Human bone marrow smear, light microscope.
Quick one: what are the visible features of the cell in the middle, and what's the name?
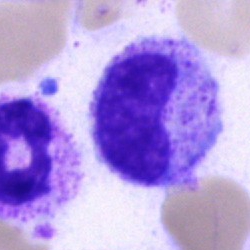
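Notice how the nucleus is indented on its right side, which gives it a kidney shape, and how it sits toward the left of the cell. Its chromatin stains dense and dark purple, and fine purple granules are scattered through the cytoplasm. This is a metamyelocyte.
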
